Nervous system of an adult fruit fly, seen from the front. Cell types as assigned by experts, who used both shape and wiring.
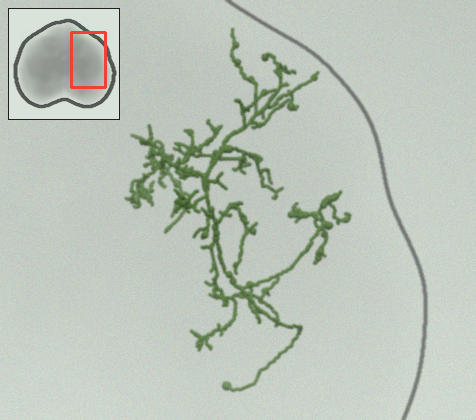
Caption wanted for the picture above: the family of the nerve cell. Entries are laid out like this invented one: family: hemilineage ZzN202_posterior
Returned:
family: hemilineage 16B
